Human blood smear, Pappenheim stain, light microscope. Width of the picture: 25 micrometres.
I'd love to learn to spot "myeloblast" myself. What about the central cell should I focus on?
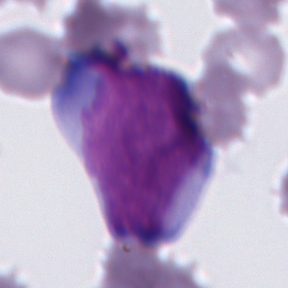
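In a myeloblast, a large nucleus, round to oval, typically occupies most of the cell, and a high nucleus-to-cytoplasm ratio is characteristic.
The nucleus here fills most of the cell, which is in keeping with a myeloblast. Its chromatin appears as fine streaks running mainly from top to bottom. The cytoplasm is pale blue. Along the top edge, the cell is ragged, with small dark tufts.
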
